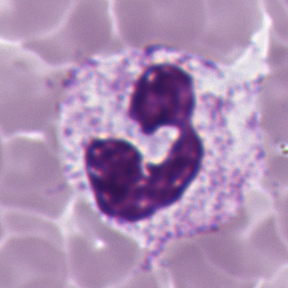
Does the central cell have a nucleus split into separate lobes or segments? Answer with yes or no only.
Yes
